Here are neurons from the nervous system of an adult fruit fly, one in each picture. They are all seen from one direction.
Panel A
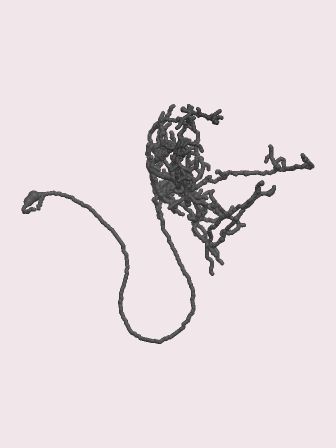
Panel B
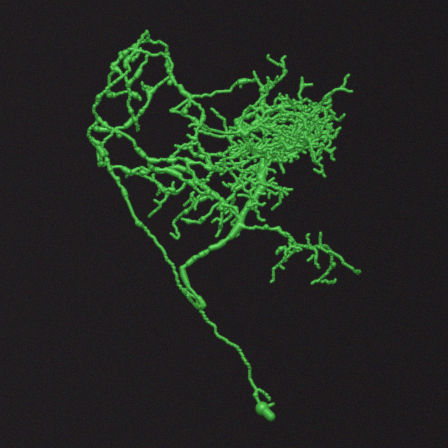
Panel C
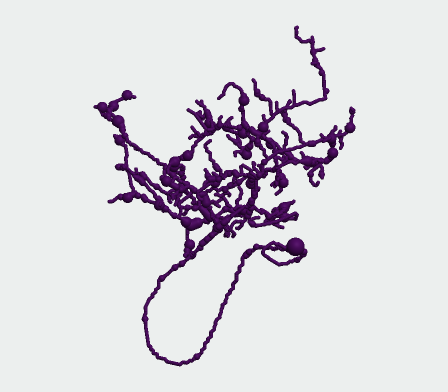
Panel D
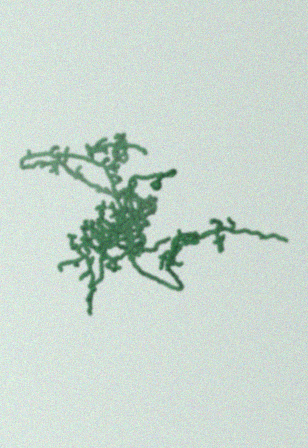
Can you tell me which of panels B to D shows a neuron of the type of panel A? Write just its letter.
C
